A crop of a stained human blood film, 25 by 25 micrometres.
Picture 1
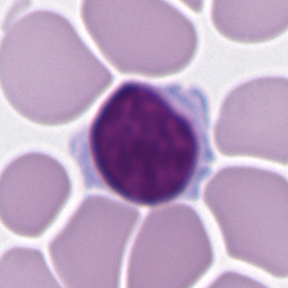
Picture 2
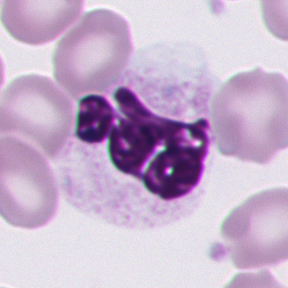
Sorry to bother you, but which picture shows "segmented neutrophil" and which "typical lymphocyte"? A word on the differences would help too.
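So picture 1 has the typical lymphocyte, and picture 2 the segmented neutrophil. Start with the nucleus: the lymphocyte's is a smooth oval with no indentation, about 11 by 9 micrometres, whereas the neutrophil's is divided into several separate lobes. The chromatin is dark in both but differs in texture, deep purple and dense with only faint mottling in the lymphocyte, dark purple and coarsely clumped in the neutrophil.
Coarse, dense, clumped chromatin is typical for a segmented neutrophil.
Cytoplasm colour goes different ways too: pale greyish-blue in the lymphocyte, pale pinkish-lilac in the neutrophil.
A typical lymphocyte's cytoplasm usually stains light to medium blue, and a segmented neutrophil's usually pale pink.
You won't find granules in the lymphocyte, while fine pinkish-violet ones are spread evenly through the neutrophil's cytoplasm.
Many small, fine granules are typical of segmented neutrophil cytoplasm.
The neutrophil's outline, by the way, is roughly round. Neither nucleus shows a nucleolus.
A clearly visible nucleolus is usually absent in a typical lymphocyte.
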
